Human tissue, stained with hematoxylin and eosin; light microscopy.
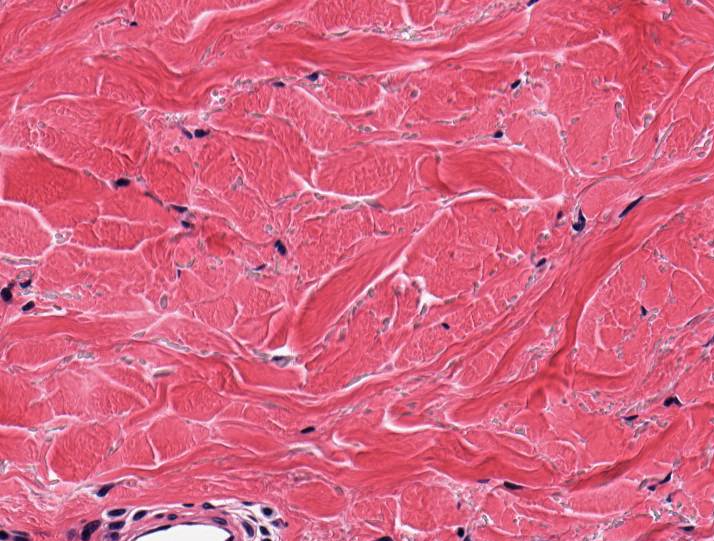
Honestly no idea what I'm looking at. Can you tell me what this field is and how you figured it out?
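This looks to me like dermis. Thick pink fibre bundles fill the whole field, running in many different directions.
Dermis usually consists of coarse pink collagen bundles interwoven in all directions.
Nuclei are sparse, small, dark and elongated, lying singly between the bundles.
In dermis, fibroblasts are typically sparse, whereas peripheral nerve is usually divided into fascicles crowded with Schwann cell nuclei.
The bundles stain a uniform bright pink, without cross-striations.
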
